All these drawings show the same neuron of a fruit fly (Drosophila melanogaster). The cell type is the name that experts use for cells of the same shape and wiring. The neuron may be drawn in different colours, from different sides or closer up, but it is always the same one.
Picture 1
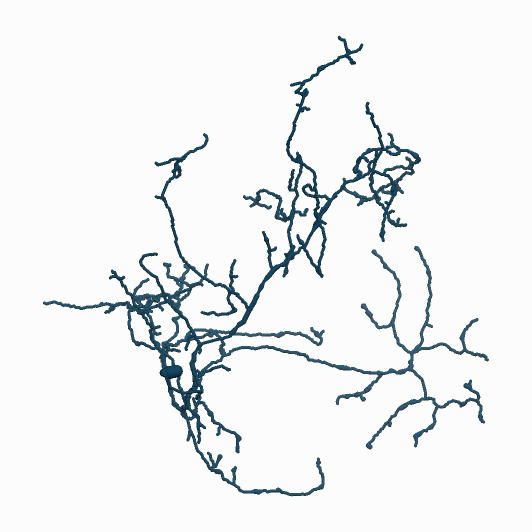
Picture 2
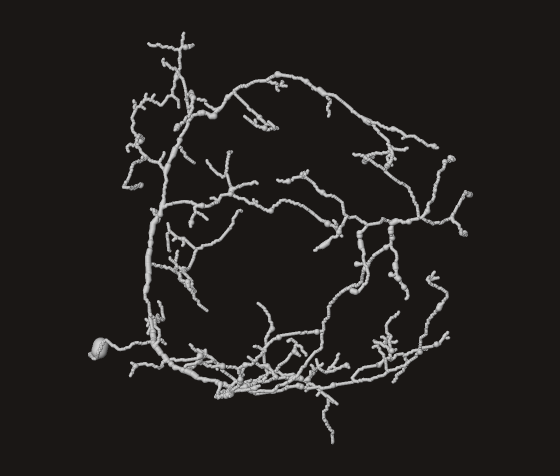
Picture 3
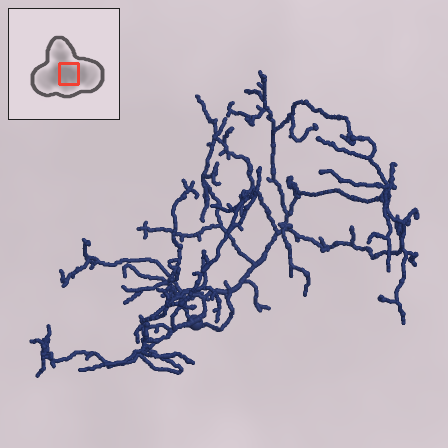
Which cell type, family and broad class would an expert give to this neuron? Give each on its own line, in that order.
IN04B050
hemilineage 04B
nerve-cord intrinsic neuron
